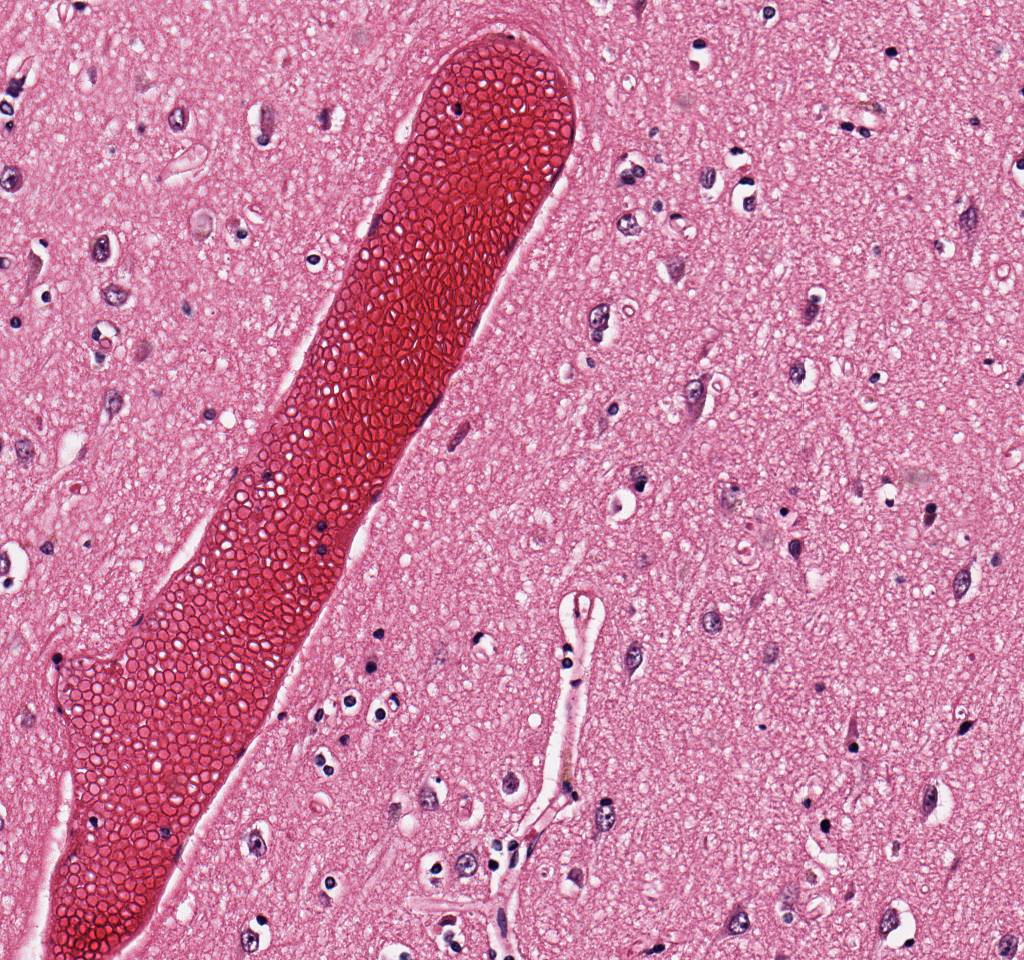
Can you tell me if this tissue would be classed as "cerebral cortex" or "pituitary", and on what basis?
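This is cerebral cortex.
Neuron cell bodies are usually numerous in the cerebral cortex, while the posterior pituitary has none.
Scattered across the field are larger cells with pale vesicular nuclei with a distinct nucleolus. Many small cells with dark, round nuclei sit within clear halos, spread evenly throughout. Between the cells lies a pale pink, finely vacuolated fibrillary matrix, with no glands or epithelium. A broad blood vessel runs diagonally from the lower left corner toward the upper centre.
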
